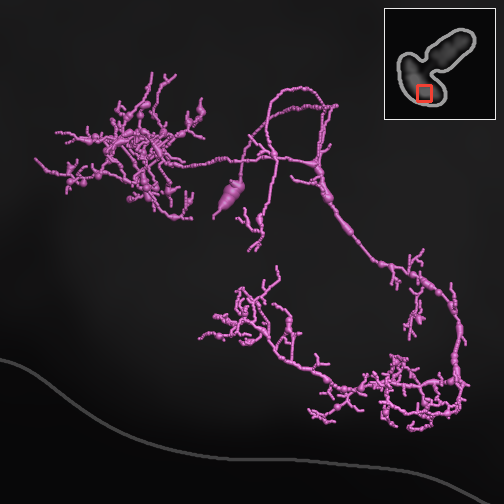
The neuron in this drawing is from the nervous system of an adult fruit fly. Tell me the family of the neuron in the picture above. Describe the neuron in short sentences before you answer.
It is in the brain and does not reach the nerve cord. The cell body is in the middle of the picture. It is a central-brain intrinsic neuron. The family is hemilineage SMPpd1.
